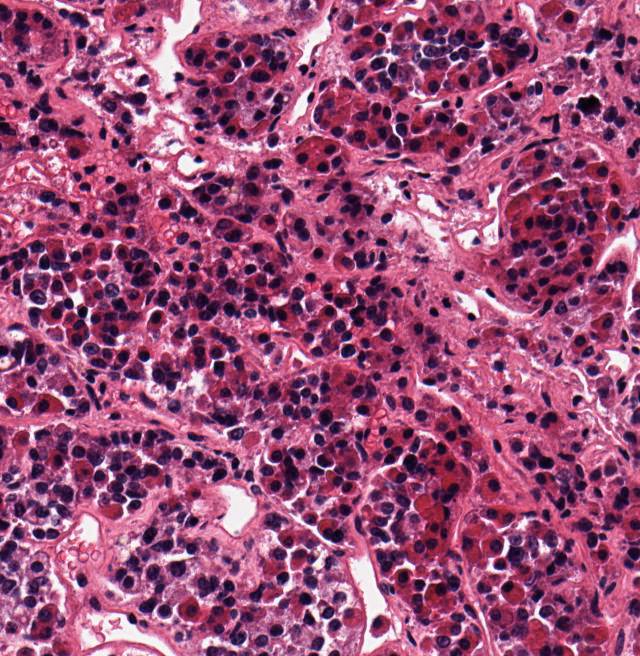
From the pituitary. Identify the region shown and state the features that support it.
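That's pars distalis. The giveaway is the mixed staining: within one nest, deep red cells sit beside pale or faintly purple ones.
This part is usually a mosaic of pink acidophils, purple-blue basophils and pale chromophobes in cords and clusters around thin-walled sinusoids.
Here the polygonal, single-nucleus cells form rounded nests and cords, and the thin pink septa carry slit-like vascular spaces.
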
